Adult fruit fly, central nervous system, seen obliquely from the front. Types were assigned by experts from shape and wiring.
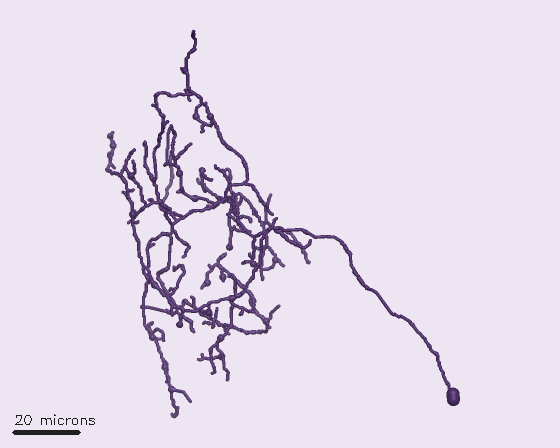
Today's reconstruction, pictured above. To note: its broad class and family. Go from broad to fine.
optic-lobe intrinsic neuron; Li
